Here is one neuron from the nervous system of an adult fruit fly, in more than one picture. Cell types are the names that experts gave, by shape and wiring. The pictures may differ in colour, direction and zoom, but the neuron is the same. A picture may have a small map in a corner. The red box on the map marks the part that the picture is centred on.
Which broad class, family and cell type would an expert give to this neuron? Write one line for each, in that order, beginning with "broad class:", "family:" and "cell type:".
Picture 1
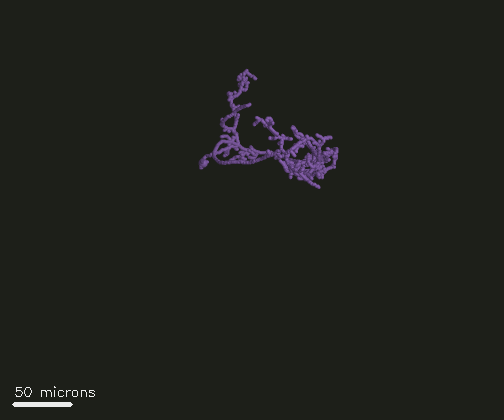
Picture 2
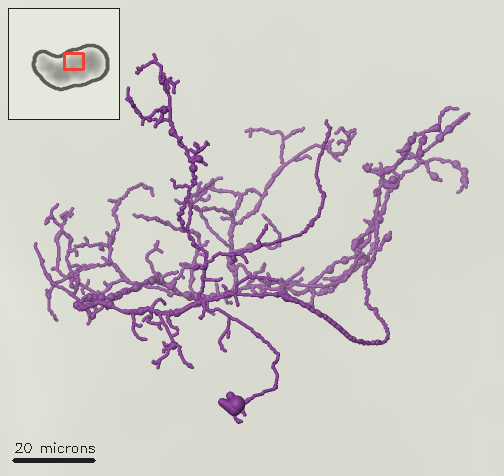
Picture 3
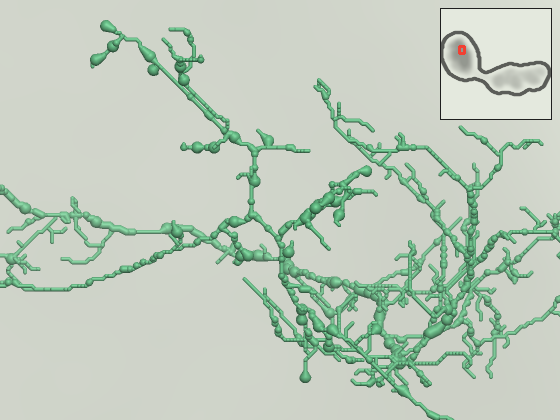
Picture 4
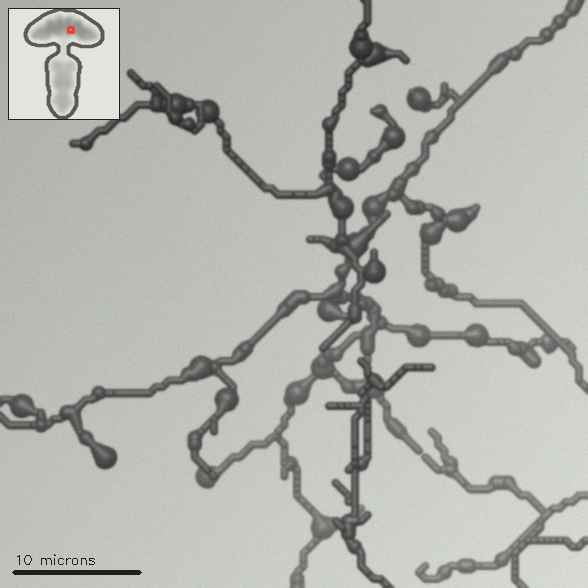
broad class: central-brain intrinsic neuron
family: hemilineage SLPa&l1_anterior
cell type: PLP055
